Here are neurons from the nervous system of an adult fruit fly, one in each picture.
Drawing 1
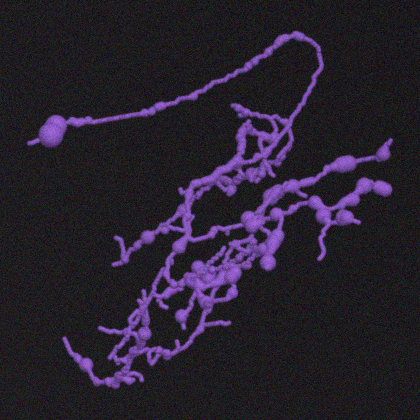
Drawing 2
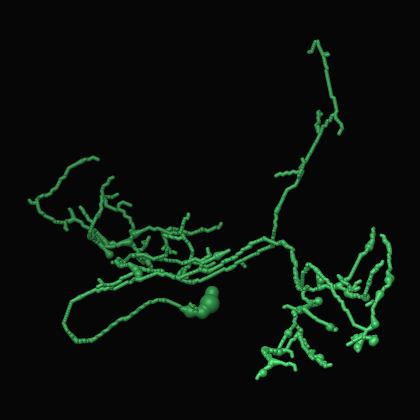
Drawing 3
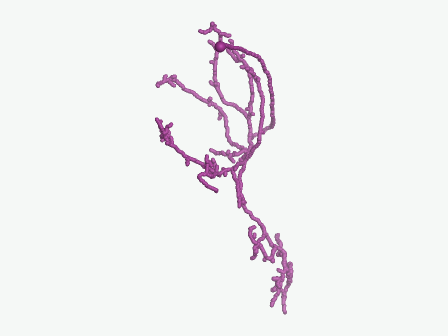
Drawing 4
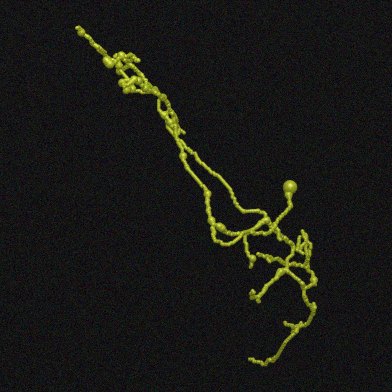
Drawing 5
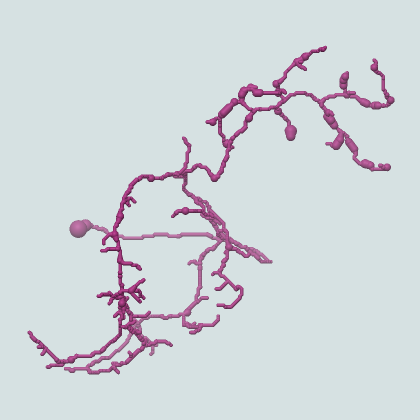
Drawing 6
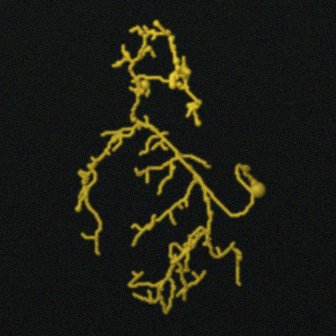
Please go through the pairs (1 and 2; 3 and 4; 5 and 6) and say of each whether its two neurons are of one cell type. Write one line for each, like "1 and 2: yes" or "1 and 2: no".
1 and 2: no
3 and 4: no
5 and 6: yes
